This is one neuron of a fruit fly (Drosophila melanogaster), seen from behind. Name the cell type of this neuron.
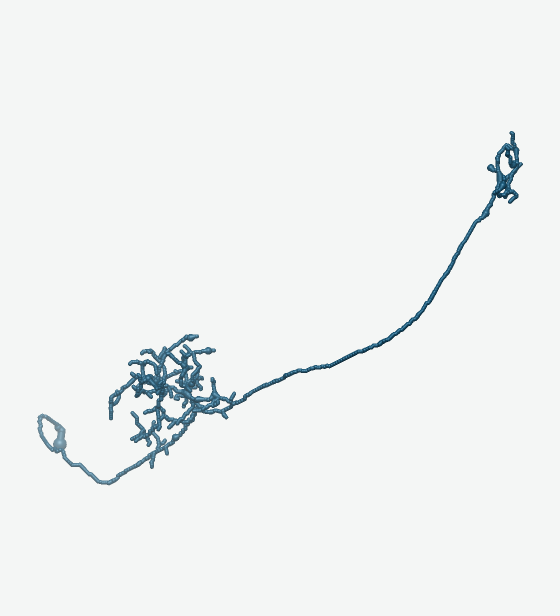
Tm40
